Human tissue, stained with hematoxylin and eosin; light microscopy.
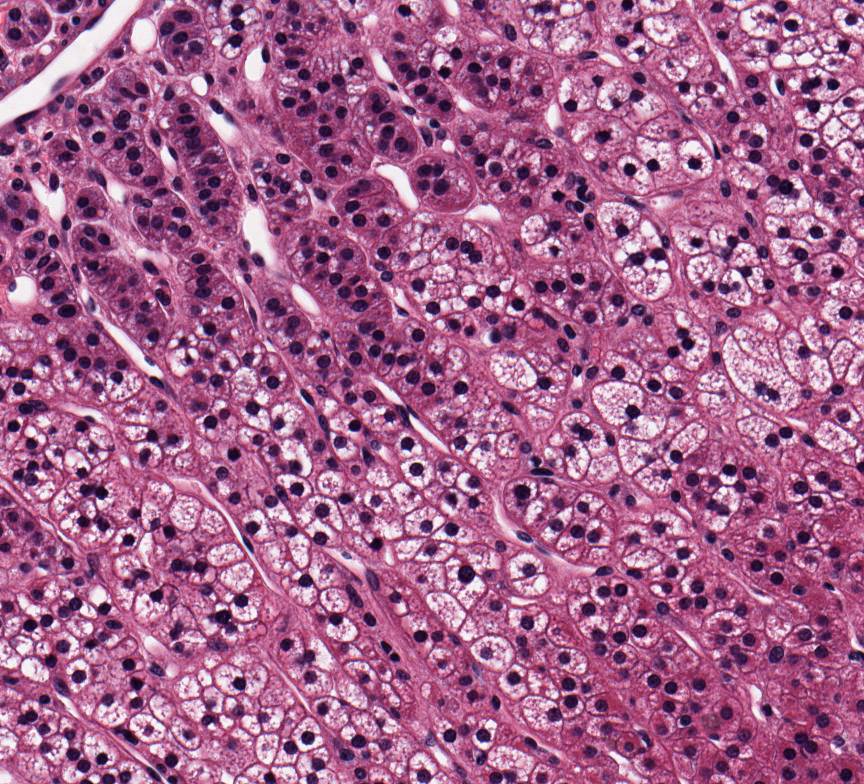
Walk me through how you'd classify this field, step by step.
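The field shows the zona fasciculata of the adrenal gland. Its cells lie in long, solid cords without a central lumen, running diagonally from upper left to lower right. Narrow thin-walled channels lined by flattened, elongated nuclei run between them.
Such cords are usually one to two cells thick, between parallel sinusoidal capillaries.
Most of the field, especially the right and lower parts, shows pale, finely vacuolated, foamy cytoplasm.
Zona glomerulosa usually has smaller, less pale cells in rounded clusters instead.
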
